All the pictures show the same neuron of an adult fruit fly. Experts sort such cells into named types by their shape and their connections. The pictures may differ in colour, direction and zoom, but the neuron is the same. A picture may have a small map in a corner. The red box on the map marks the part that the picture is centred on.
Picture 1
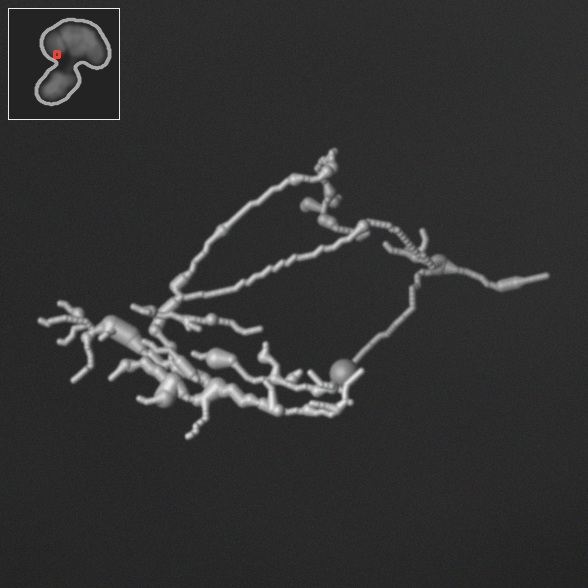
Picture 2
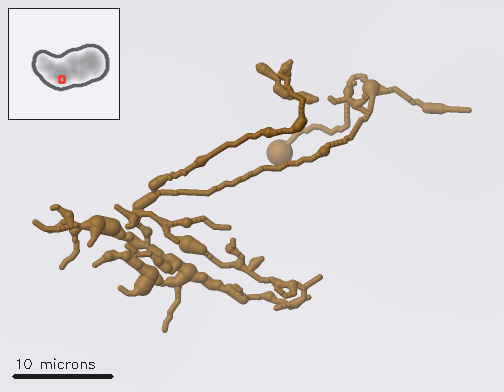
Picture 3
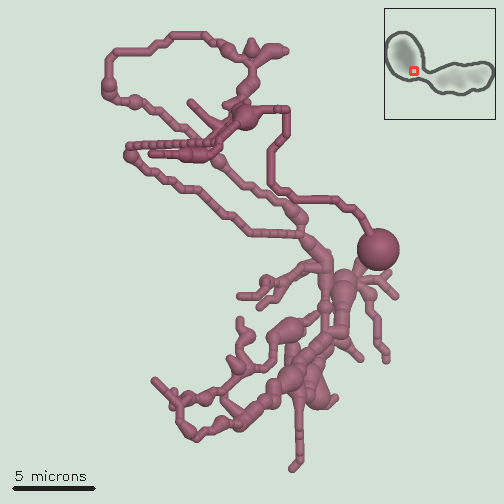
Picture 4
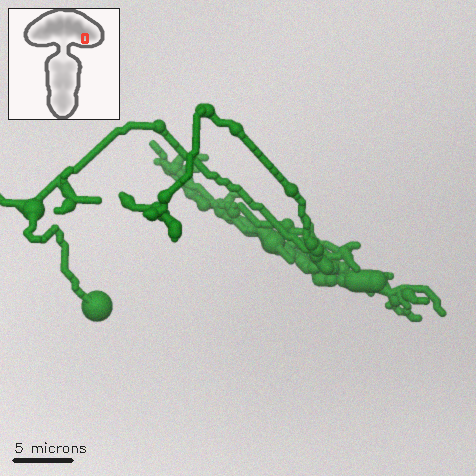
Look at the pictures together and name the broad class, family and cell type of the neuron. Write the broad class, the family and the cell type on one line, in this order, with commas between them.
optic-lobe intrinsic neuron, T, T4c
